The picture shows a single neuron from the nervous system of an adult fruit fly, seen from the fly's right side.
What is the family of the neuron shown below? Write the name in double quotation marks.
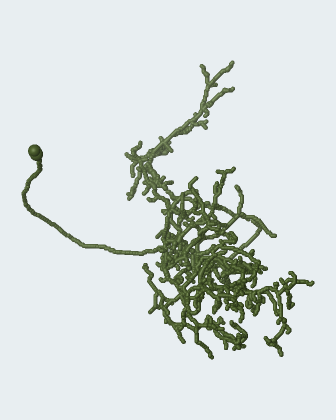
"hemilineage VLPp&l1_anterior"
